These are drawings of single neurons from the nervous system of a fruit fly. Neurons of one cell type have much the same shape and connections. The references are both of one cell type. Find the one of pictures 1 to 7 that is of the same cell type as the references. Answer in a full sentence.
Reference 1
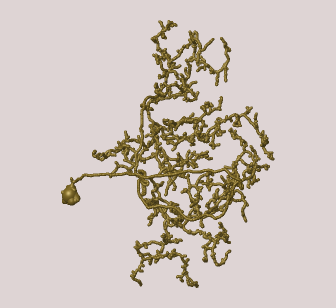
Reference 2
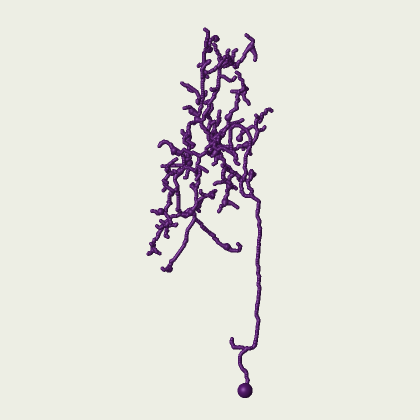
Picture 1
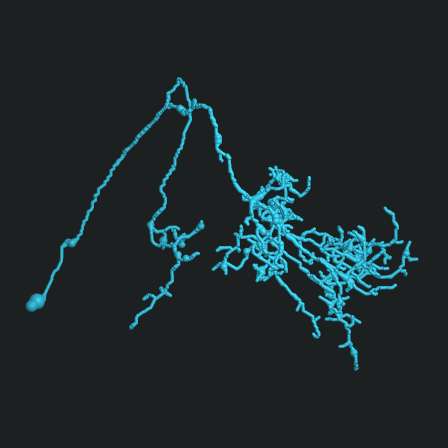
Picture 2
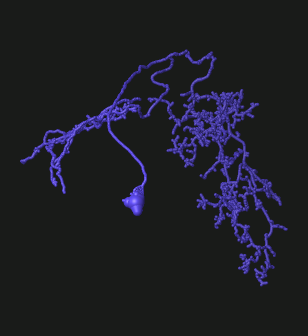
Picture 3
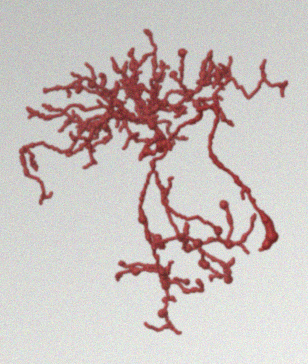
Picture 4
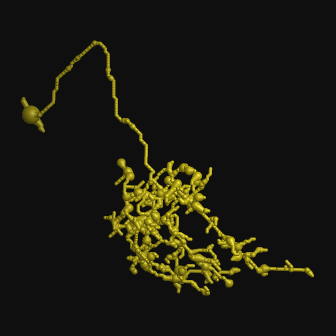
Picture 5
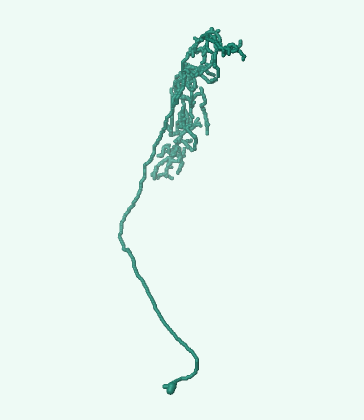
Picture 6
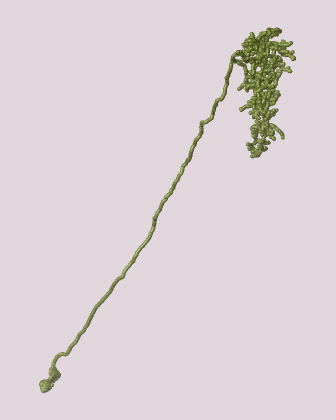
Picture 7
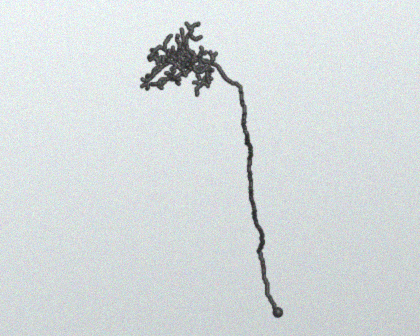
Picture 6 is of the same cell type.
